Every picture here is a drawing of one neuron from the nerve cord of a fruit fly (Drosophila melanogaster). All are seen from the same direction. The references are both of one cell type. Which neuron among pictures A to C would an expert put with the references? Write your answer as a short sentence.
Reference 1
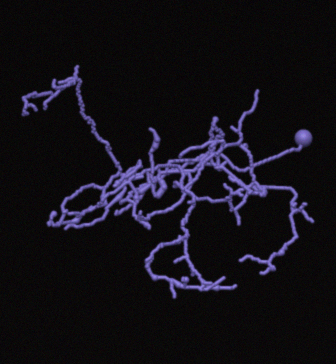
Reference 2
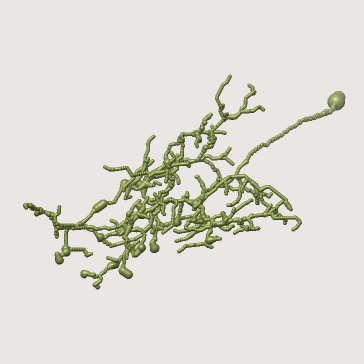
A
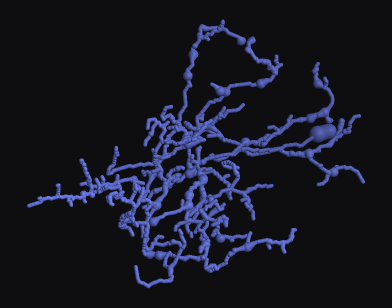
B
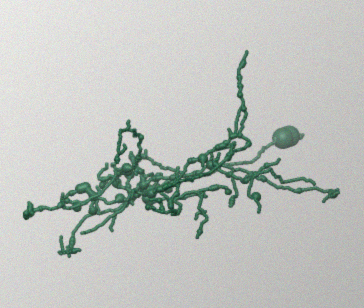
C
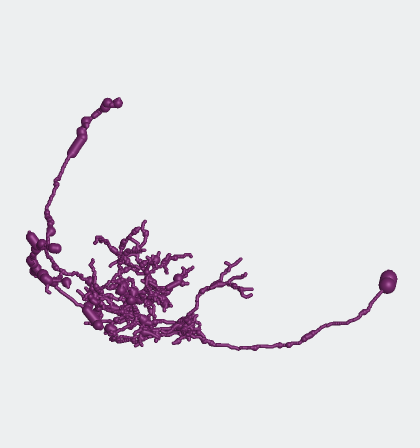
Picture B shows a neuron of the same cell type.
